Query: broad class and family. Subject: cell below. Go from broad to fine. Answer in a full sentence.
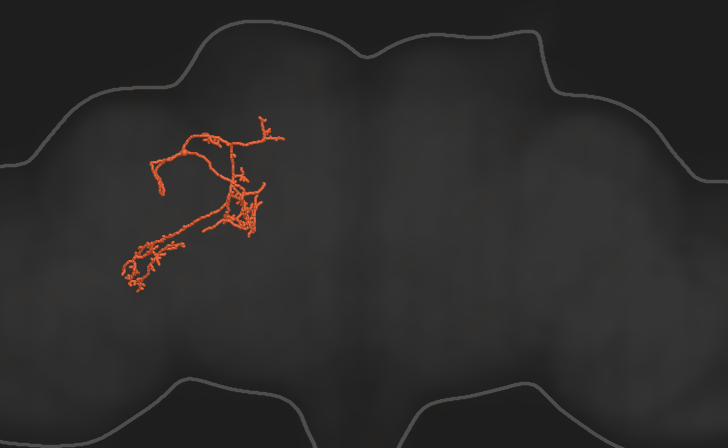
A central-brain intrinsic neuron of hemilineage VLPd&p1_dorsal.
